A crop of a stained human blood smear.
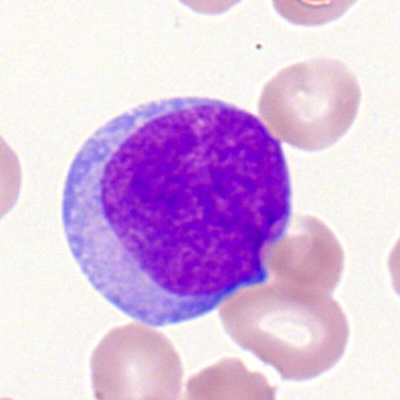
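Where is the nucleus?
Off-centre, toward the right.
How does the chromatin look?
Finely stippled with small pale gaps, not coarsely clumped.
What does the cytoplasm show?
Blue staining, with a paler zone beside the nucleus on the left.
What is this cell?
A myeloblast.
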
